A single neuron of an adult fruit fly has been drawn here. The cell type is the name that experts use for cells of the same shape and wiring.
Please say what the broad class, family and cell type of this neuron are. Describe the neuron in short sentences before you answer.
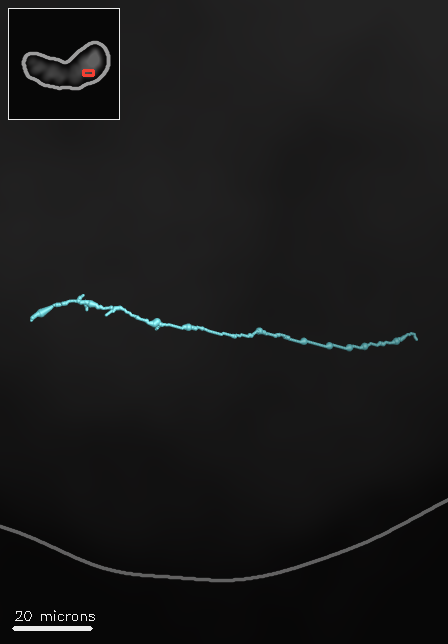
The drawing shows no cell body. From left to right in the picture it spans about 100 microns. It has a dozen or fewer branch ends. Its broad class is sensory neuron entering the brain. The name of its family is class mechanosensory. It is of cell type JO-B4_b.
